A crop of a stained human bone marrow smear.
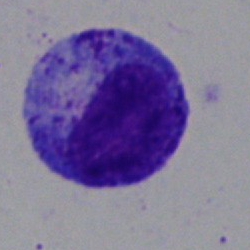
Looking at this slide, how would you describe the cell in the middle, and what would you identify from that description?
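A round, smooth outline first of all. The nucleus takes up the lower-right part, and where it faces the cytoplasm its border runs nearly straight. No nucleolus shows in it. Dark purple granules lie scattered through the cytoplasm. What I'm looking at is a myelocyte.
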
